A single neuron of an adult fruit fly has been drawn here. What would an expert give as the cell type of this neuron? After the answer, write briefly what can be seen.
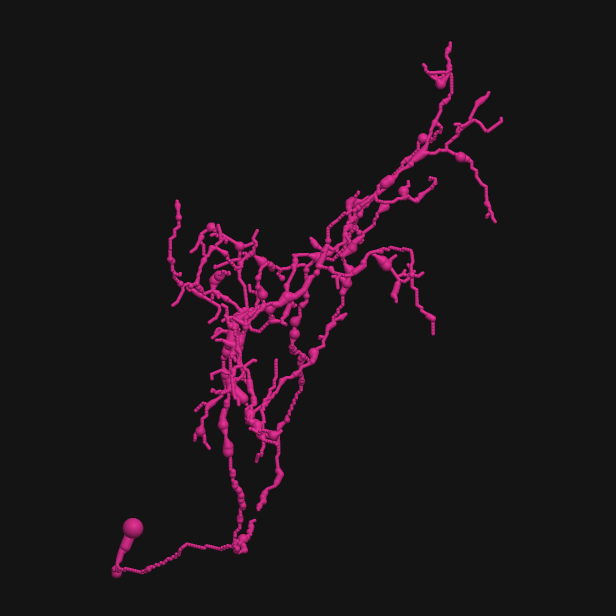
It is of cell type PLP186. This is a central-brain intrinsic neuron. The cell body is at the lower left of the picture. The picture shows dozens of branch ends.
